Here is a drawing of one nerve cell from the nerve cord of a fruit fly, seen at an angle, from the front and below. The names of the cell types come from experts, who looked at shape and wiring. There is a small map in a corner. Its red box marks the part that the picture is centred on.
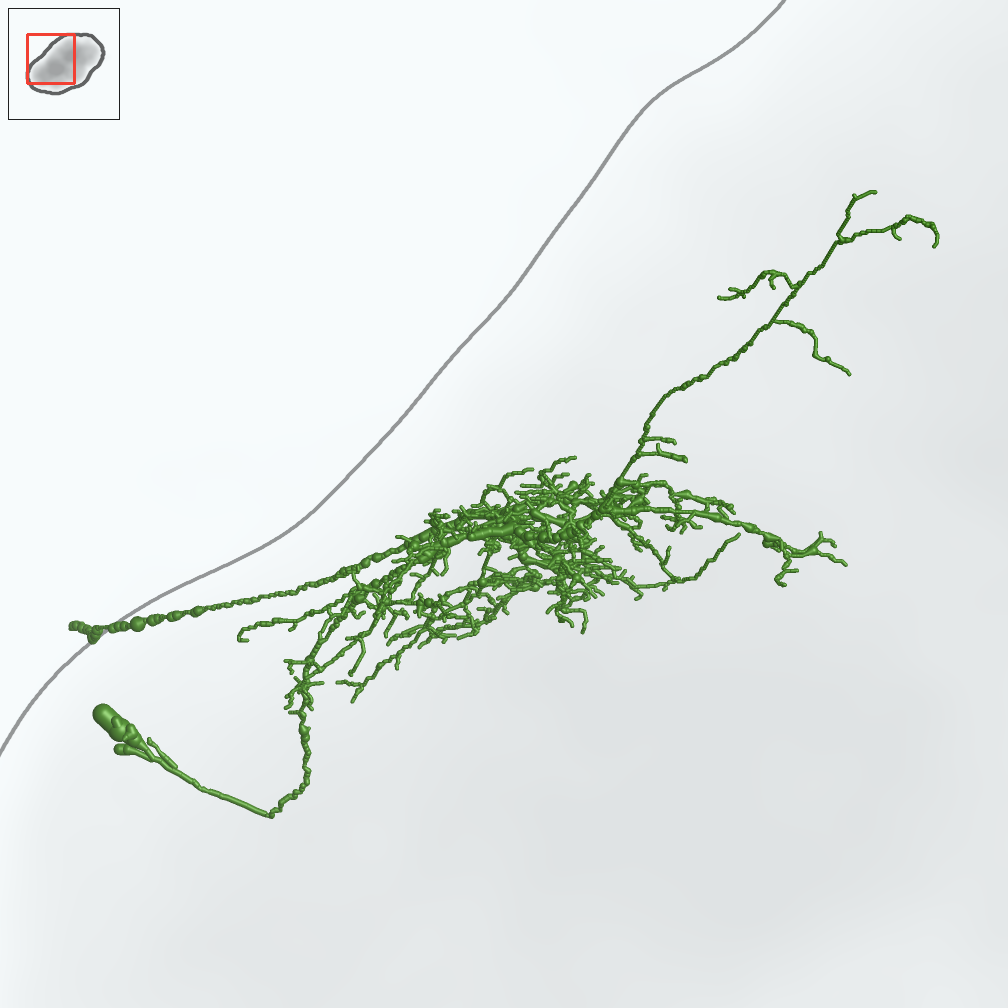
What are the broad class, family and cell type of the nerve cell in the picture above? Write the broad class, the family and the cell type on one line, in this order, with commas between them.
motor neuron of the nerve cord, hemilineage 03B, MNad31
